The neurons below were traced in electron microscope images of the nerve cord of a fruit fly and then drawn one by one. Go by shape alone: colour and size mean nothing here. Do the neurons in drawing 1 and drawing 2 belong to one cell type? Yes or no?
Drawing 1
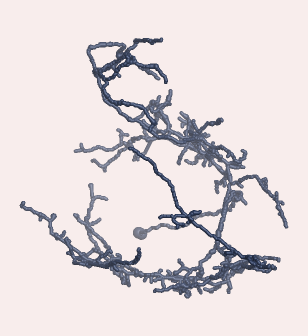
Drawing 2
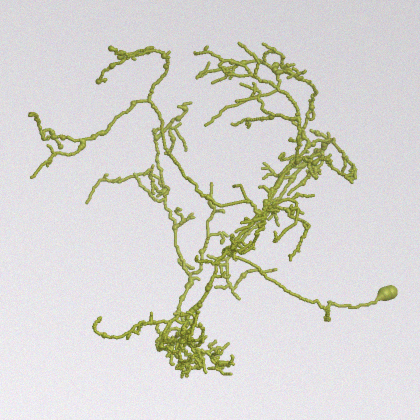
no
